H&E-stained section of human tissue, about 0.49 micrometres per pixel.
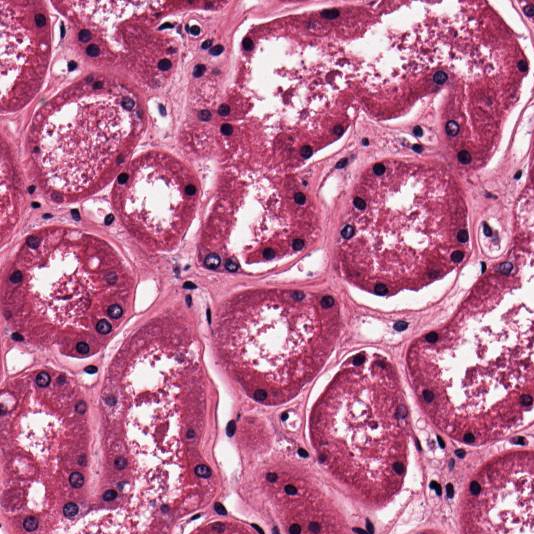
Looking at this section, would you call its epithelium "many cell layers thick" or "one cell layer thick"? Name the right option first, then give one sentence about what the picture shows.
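One cell layer thick. Each tubule is lined by a single layer of cuboidal to low columnar epithelial cells.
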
